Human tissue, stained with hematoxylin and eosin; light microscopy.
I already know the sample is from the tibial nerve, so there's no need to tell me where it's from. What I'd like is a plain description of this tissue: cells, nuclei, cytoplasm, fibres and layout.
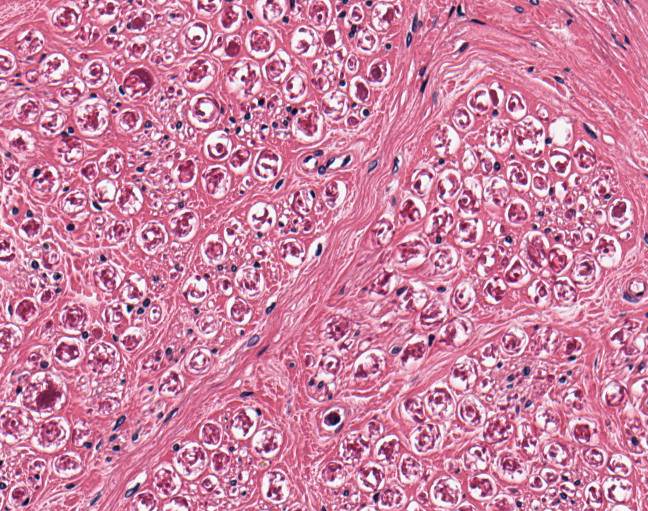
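Rounded bodies: each sits in its own clear, empty-looking halo and holds pink to deep red granular material. Outliers: a few are larger and darker red, one at the left edge in the lower half. Nuclei: small, dark, mostly elongated, scattered between the bodies within the lobules.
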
